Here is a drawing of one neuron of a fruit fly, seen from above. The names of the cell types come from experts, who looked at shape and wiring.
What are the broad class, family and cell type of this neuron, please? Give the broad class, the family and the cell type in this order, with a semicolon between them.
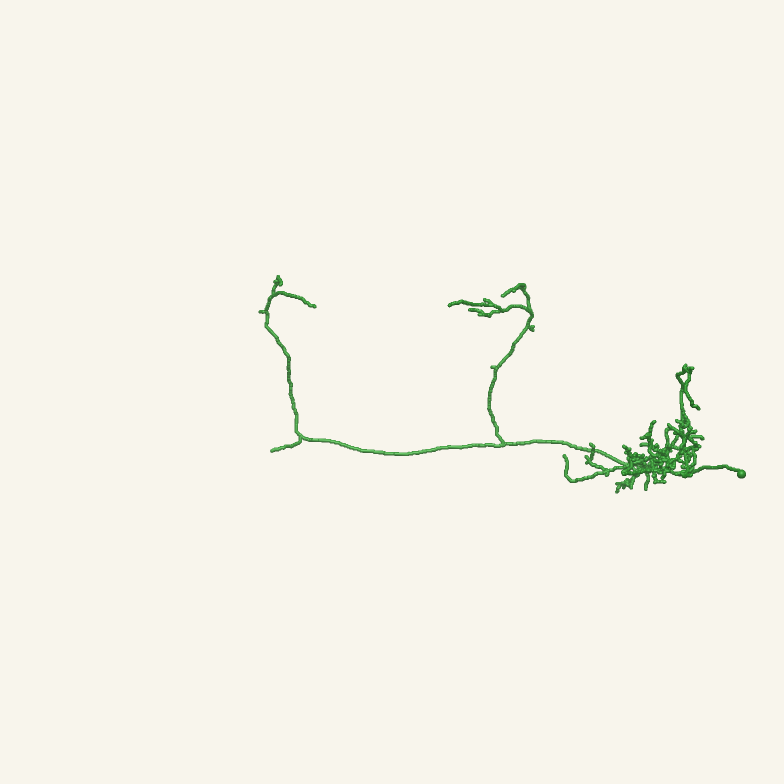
central-brain intrinsic neuron; hemilineage VPNp1_medial; LHPV3a1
